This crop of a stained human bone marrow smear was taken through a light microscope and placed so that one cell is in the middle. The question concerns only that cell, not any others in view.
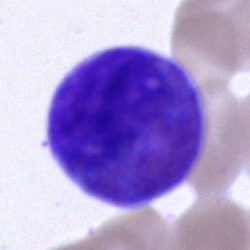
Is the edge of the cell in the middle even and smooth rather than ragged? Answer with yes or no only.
Yes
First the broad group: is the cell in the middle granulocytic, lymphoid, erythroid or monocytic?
granulocytic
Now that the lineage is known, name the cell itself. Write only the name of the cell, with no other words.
eosinophil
